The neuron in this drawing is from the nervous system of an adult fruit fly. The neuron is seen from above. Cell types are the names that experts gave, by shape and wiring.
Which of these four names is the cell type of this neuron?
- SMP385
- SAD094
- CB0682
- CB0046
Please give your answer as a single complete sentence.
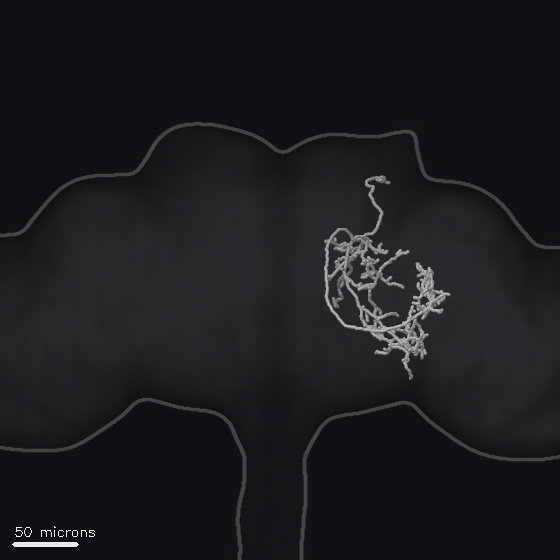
The cell type for the neuron is CB0682.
